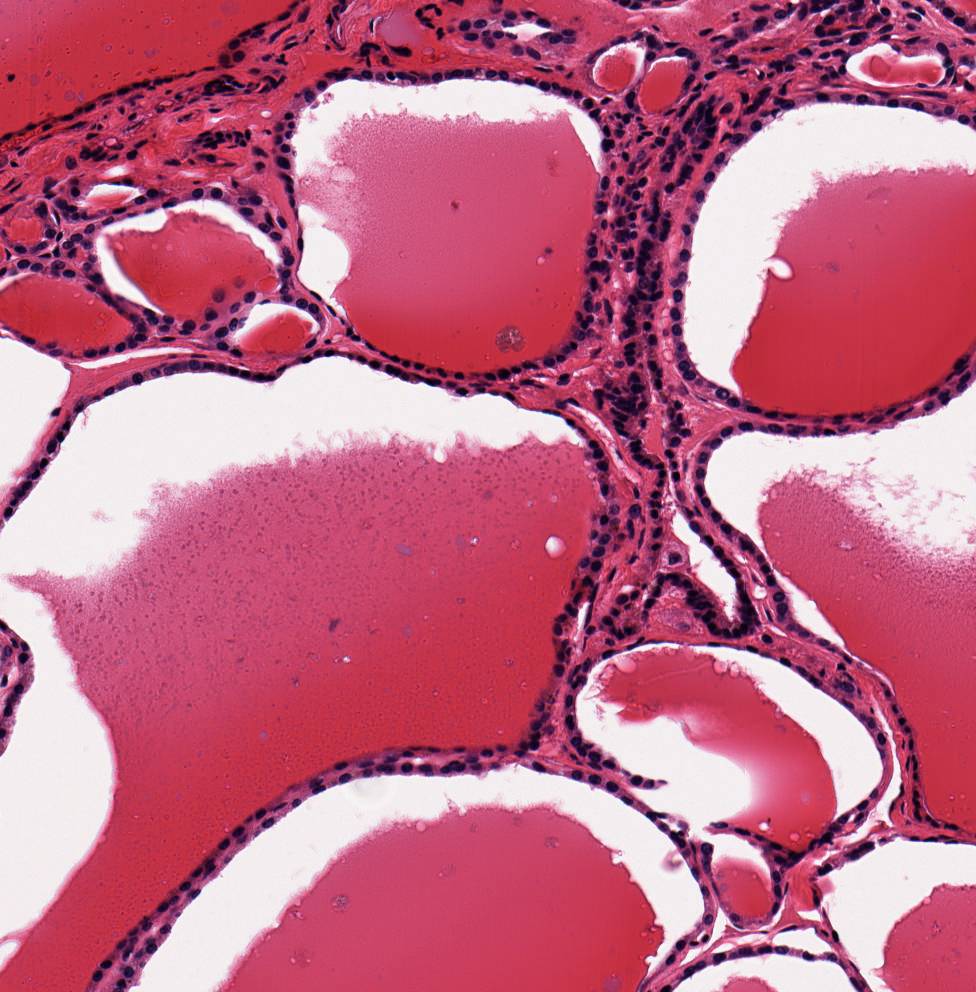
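Thyroid, H&E: follicles with lumens filled by homogeneous deep pink material, each lined by a single layer of flattened to low cuboidal epithelial cells. Small, round, dark-staining nuclei sit in one row without overlapping. Several much smaller follicles cluster at upper left.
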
